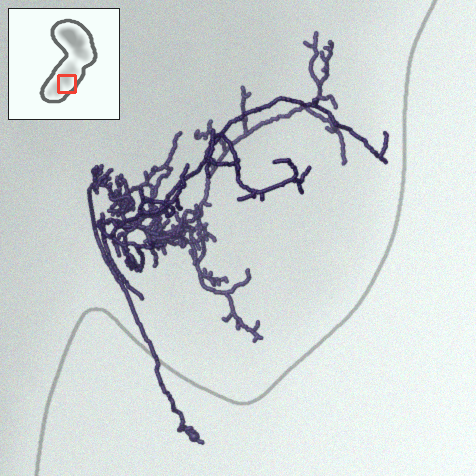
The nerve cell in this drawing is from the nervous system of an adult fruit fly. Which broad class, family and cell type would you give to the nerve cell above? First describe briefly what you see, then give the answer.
The cell body can be seen at the bottom of the picture. The picture shows dozens of branch ends. This is a nerve-cord intrinsic neuron. Its family is hemilineage 03A. It is of cell type IN03A079.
